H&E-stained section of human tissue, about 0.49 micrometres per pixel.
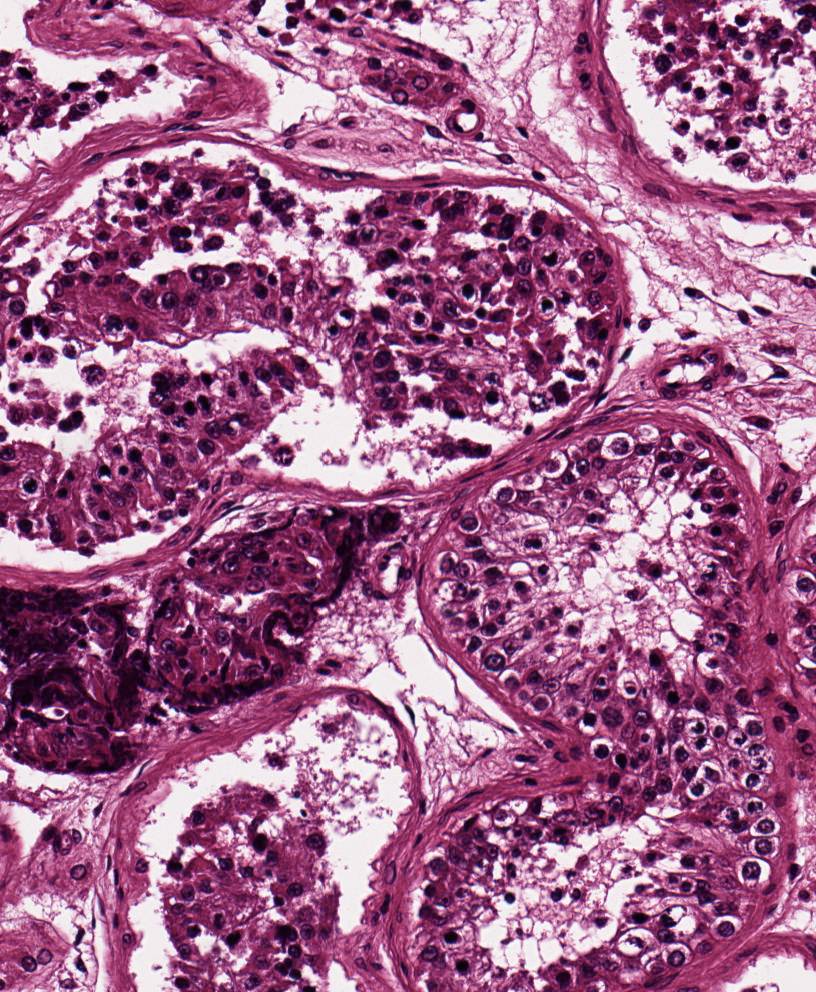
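Testis: several rounded tubules cut in cross section, separated by narrow bands of stroma. The tubules are packed with many layers of round-nucleated cells, not a single epithelial layer. In the lower right tubule, many large cells show clear cytoplasm around a round dark nucleus. At the left edge, just below the middle, lies a darker, densely cellular, deeply stained area.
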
